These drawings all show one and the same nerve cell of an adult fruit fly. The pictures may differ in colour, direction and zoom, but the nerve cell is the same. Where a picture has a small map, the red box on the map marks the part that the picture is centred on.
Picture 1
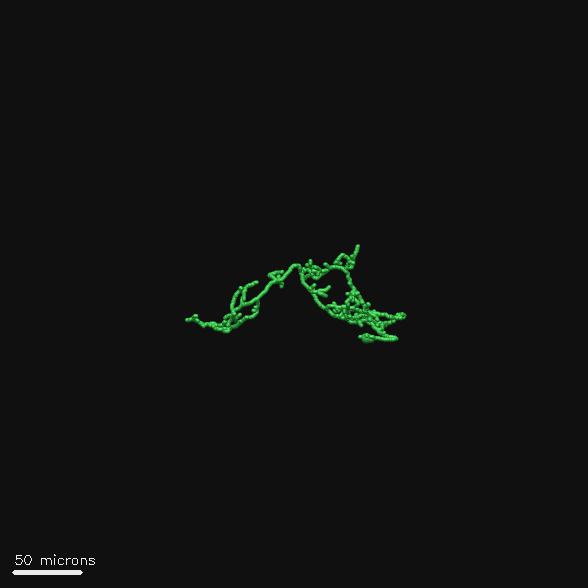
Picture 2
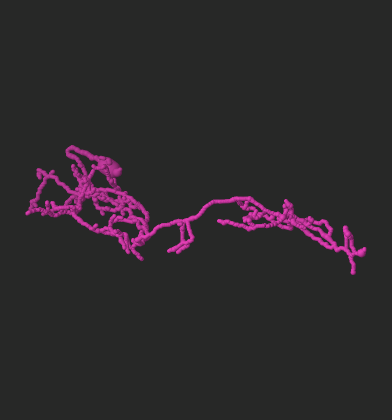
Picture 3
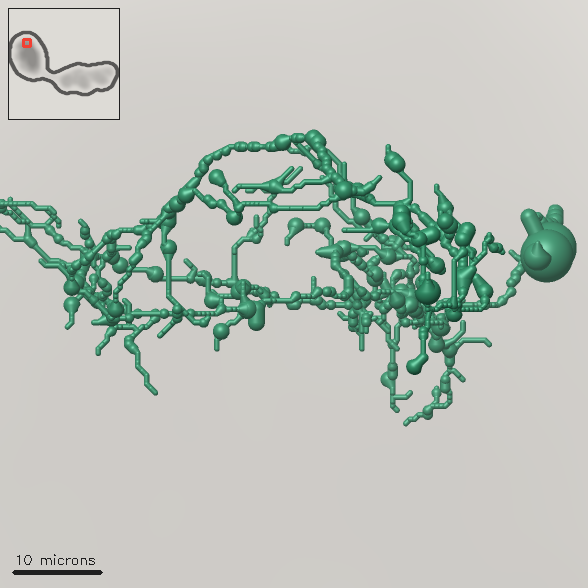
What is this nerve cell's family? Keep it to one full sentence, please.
This nerve cell is a member of family hemilineage SMPpd2.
